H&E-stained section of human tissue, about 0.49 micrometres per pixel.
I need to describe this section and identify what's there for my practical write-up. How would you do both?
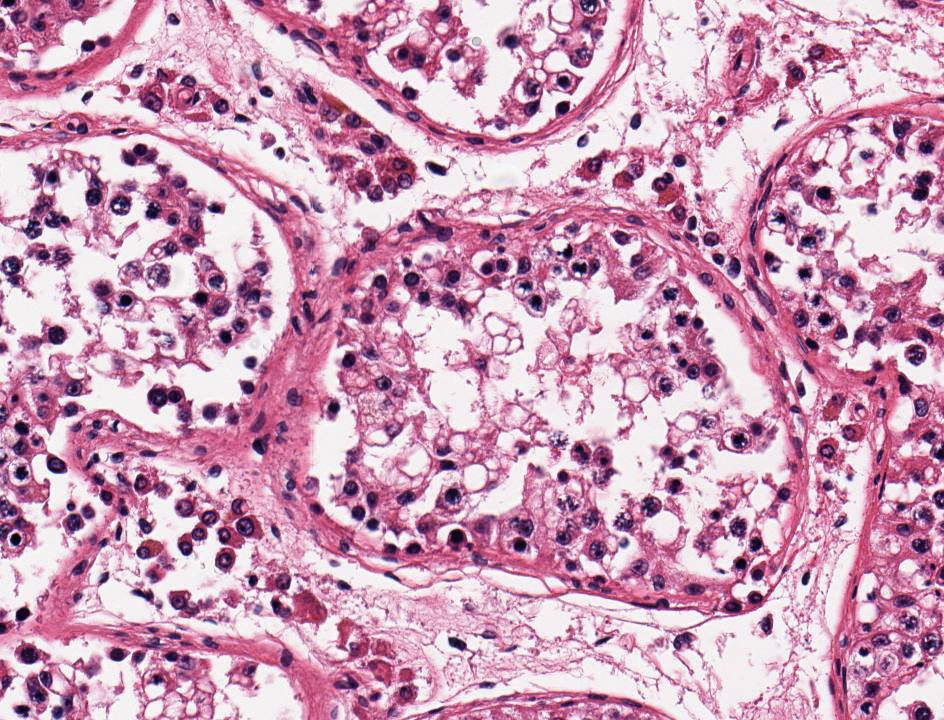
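See: rounded tubular cross-sections, one large and central, others partial at the edges. Several layers of rounded cells fill them; many of the round, dark nuclei have a clear halo. Centrally, the large one holds pale, loose, vacuolated material, no open lumen. This is testis.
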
